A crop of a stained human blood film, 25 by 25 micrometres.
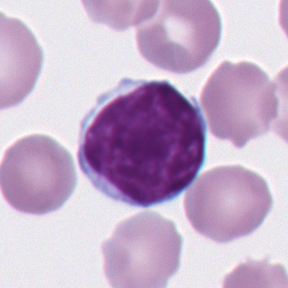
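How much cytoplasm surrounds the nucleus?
Only a thin rim.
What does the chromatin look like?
Dense and dark purple, with a few paler streaks.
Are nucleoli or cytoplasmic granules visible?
Neither can be seen.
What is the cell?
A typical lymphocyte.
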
